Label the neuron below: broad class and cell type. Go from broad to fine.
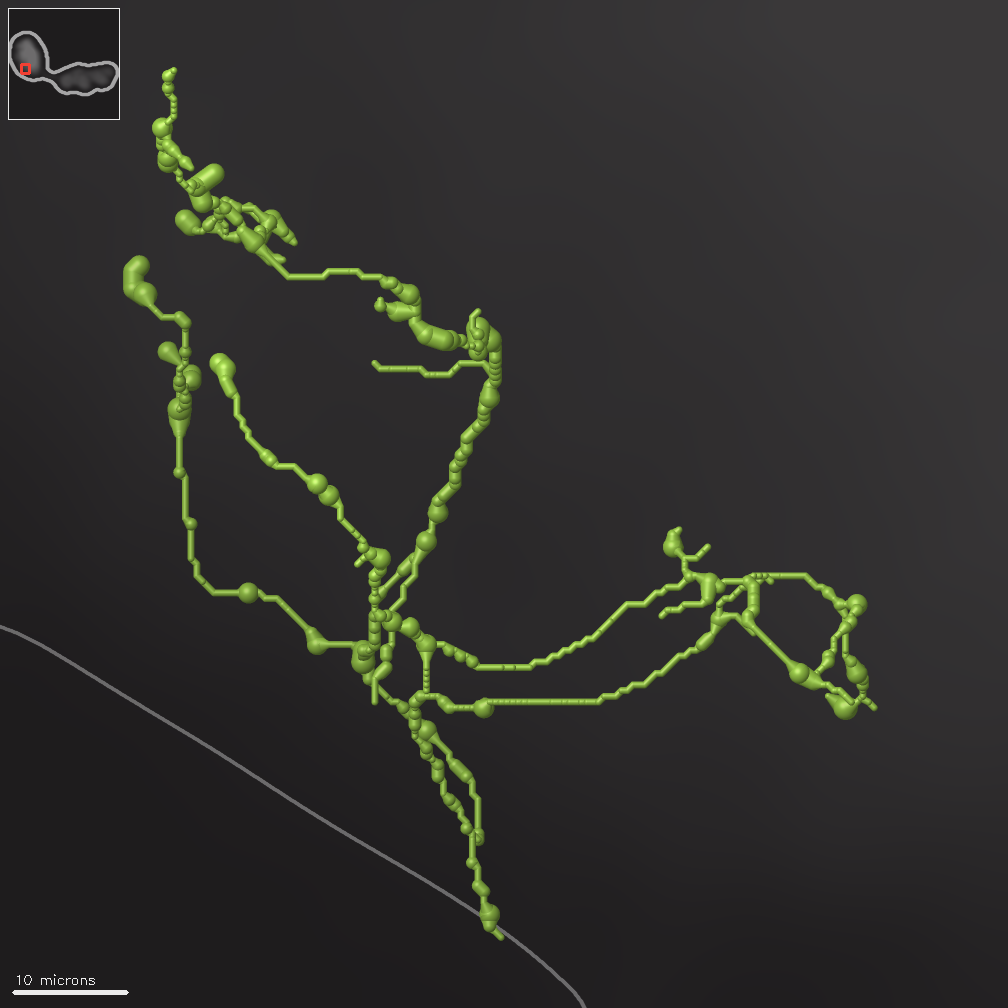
sensory neuron entering the brain; GNG643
